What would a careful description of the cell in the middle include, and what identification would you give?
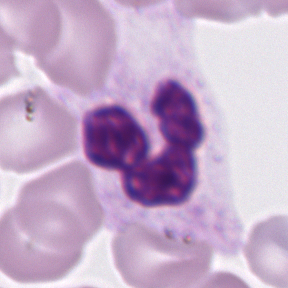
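Start with the nucleus: you will find no nucleoli in it. Now the cytoplasm, which is plentiful and pale pinkish-lilac, holding fine, faint violet granules. Notice too that no vacuoles are visible there. This is a segmented neutrophil.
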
